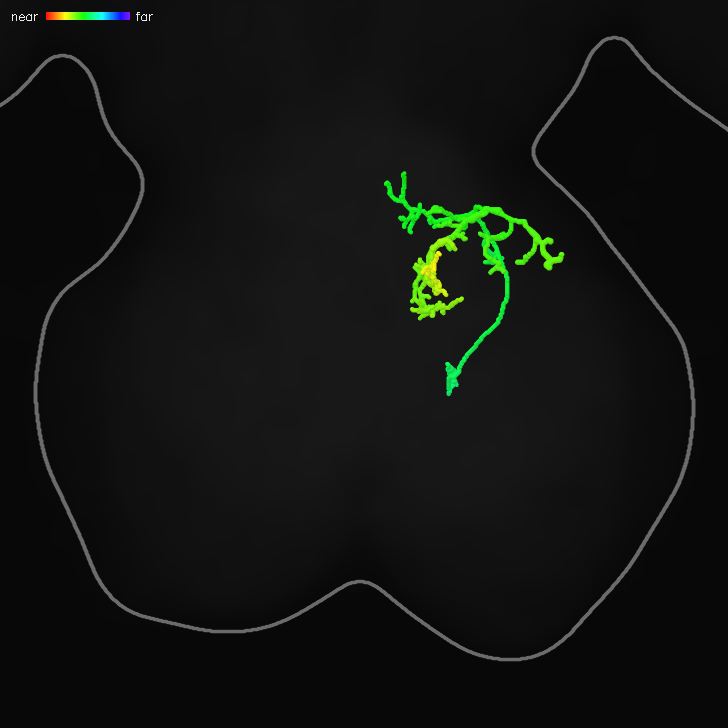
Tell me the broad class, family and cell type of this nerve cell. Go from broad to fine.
nerve-cord intrinsic neuron; hemilineage 03B; IN03B066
